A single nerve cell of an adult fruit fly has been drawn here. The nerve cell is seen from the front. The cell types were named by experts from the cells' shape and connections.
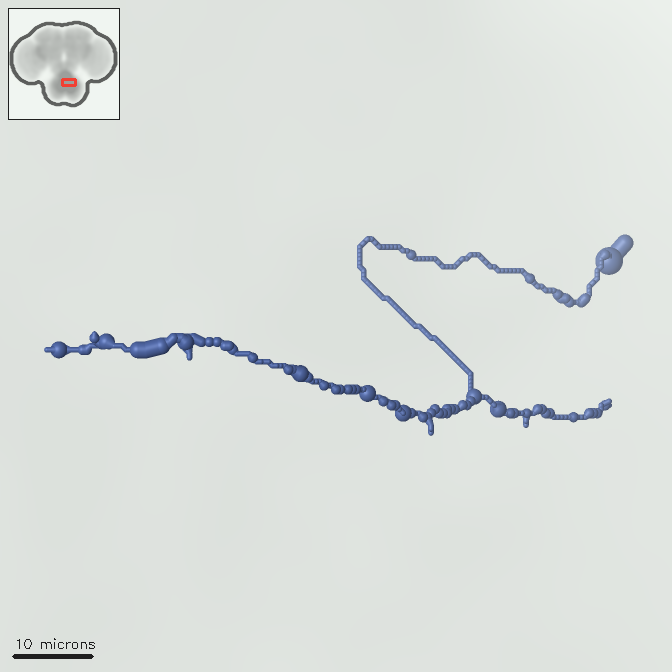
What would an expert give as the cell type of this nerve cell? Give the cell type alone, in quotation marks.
"IN21A087"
